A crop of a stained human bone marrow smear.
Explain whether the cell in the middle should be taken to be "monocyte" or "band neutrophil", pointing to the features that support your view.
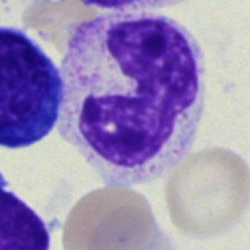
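This is a band neutrophil, not a monocyte. The outline is roughly round with a smooth edge, and the nucleus is deeply indented into a kidney or C shape, its notch opening to the left. The cytoplasm is pale and greyish-lilac rather than deep blue, with fine pink-violet granules scattered throughout.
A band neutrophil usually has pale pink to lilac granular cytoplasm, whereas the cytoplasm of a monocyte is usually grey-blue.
The pale lilac, granular cytoplasm here therefore fits a band neutrophil.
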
